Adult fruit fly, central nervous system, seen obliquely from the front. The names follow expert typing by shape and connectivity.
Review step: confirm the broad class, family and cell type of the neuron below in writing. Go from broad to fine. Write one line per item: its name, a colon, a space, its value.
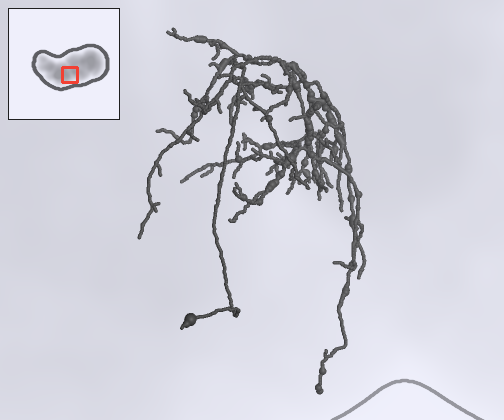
broad class: nerve-cord intrinsic neuron
family: hemilineage 08A
cell type: IN08A026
